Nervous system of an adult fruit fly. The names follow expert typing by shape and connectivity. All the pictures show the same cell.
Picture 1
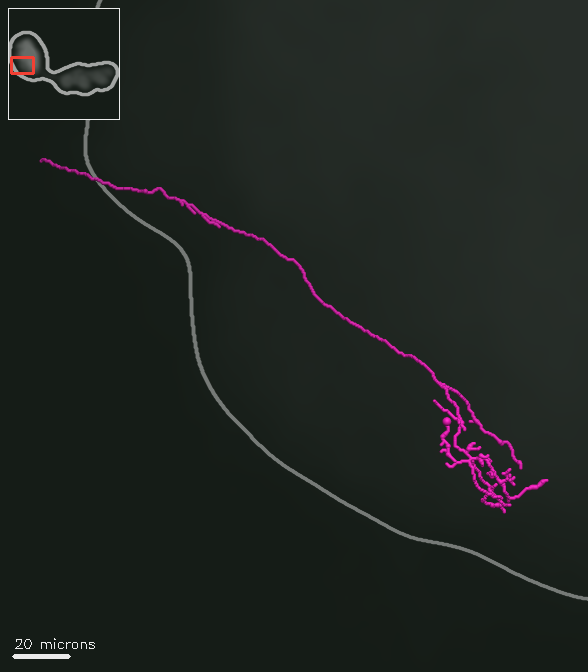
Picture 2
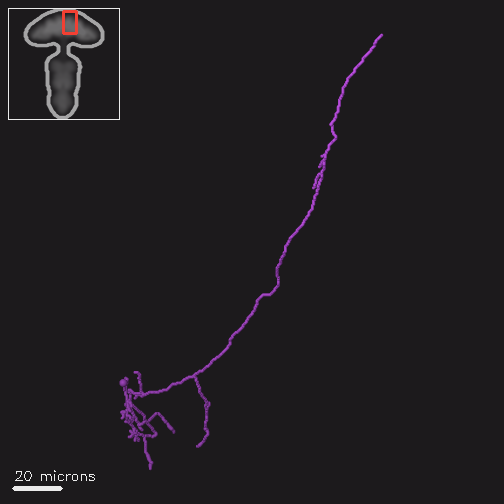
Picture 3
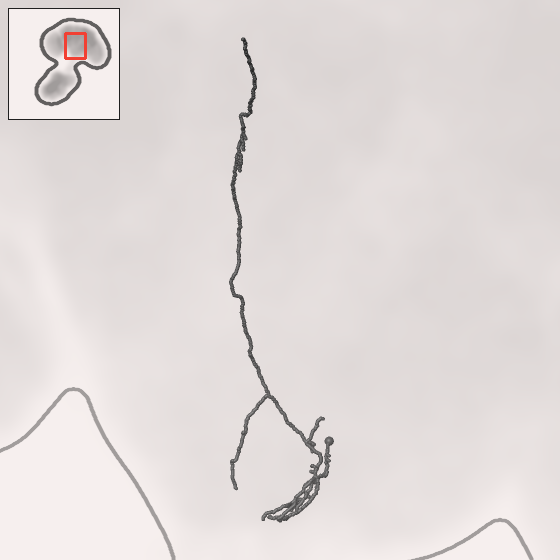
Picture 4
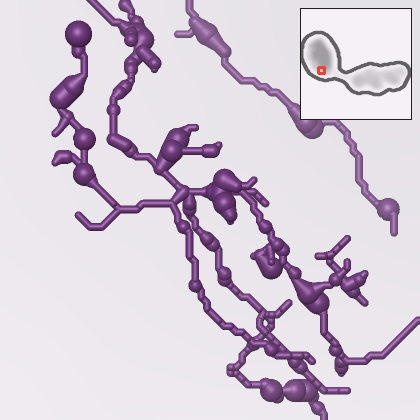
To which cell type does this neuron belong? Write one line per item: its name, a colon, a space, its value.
cell type: BM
